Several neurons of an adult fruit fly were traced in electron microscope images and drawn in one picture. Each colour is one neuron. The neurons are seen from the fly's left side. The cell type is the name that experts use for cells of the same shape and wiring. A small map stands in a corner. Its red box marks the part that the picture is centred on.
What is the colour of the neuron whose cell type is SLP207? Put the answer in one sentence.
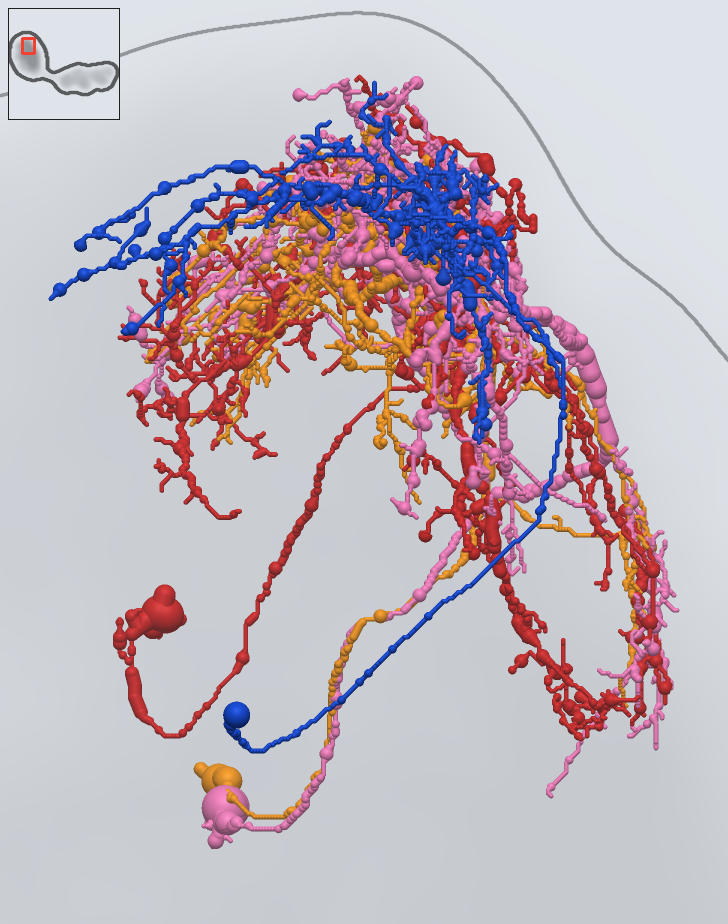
The colour is pink.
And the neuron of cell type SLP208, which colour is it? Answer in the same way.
The colour is orange.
